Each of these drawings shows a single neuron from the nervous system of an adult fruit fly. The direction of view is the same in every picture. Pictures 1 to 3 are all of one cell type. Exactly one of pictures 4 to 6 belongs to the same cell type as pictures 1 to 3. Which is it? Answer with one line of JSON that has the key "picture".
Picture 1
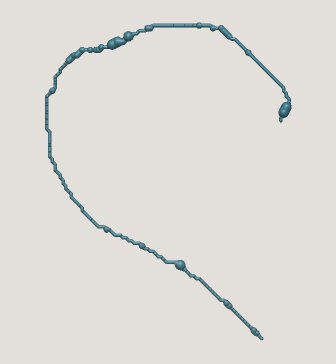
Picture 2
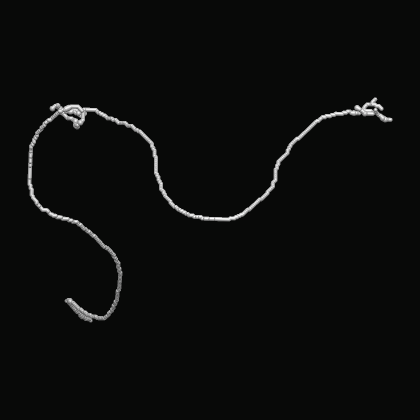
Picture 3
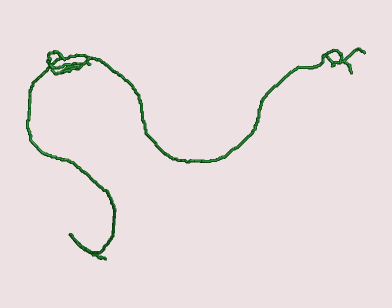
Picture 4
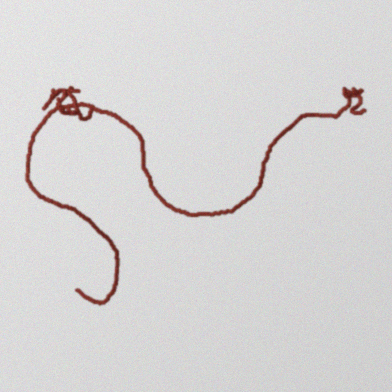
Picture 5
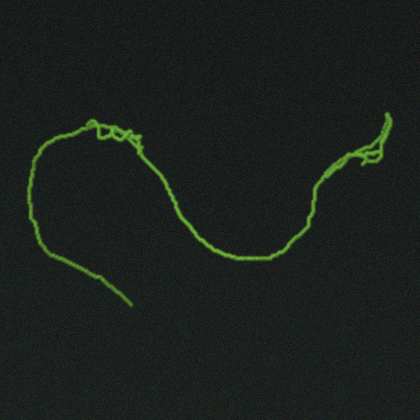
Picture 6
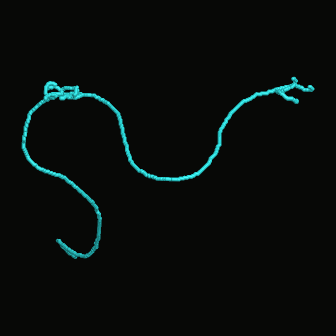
{"picture": 6}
